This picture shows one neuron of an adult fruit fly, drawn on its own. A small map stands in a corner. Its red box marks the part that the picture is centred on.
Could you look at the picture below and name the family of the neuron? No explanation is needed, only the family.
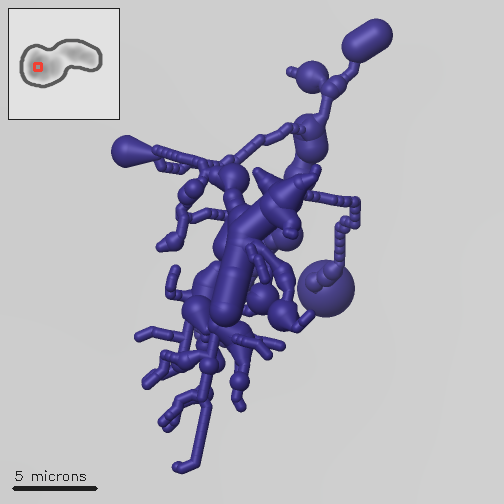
T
